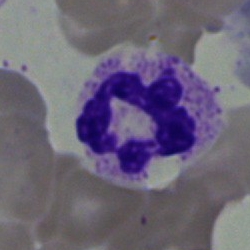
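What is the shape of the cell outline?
Round and smooth.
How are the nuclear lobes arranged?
They are linked in a ring around a pale central area.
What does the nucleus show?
Dark purple, densely clumped chromatin, with no nucleoli visible.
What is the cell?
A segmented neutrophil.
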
